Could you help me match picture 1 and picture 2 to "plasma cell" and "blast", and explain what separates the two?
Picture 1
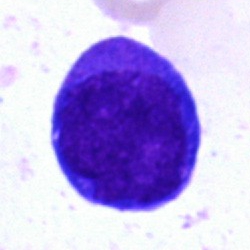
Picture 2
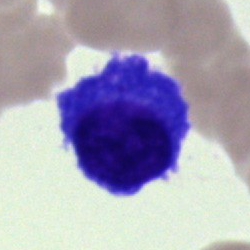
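The blast is in picture 1 and the plasma cell in picture 2. Their outlines differ: the blast is a smooth oval, slightly taller than wide, whereas the plasma cell is irregular, with small knobby bumps and blunt blebs clearest along the top. The blast's chromatin is dark purple and finely mottled rather than in coarse solid blocks, whereas the plasma cell's stains a dense dark purple.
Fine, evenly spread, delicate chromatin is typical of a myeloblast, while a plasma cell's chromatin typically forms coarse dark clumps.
In the blast the cytoplasm forms only a narrow rim around the nucleus.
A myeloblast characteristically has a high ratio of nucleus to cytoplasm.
Both have deep blue cytoplasm with no visible granules; the blast shows no vacuoles either.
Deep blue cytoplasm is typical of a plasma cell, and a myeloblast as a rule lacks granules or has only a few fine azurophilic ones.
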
